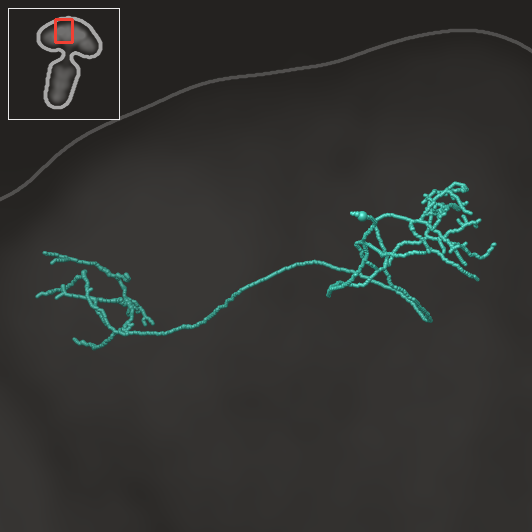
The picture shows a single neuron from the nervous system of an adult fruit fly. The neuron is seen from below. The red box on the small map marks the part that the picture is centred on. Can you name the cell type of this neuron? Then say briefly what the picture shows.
It is of cell type DC4_vPN. It is a central-brain intrinsic neuron. It is in the brain and does not reach the nerve cord. As drawn here it is more than twice as wide as it is tall.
